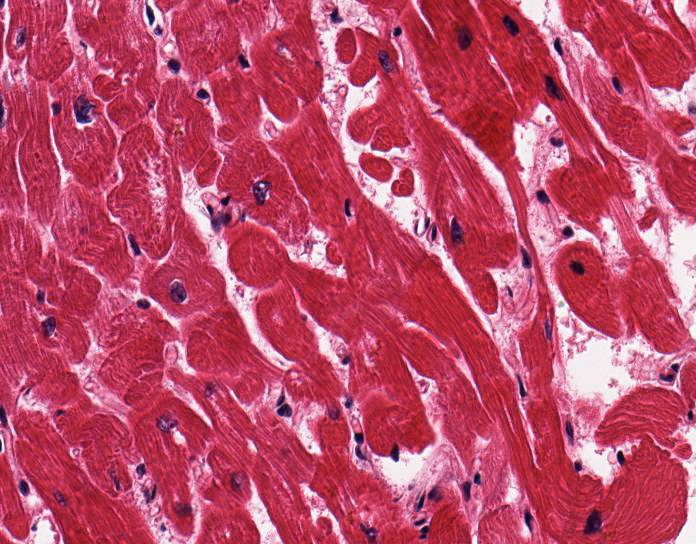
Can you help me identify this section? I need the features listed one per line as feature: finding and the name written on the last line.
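Orientation: most muscle fibres run obliquely, upper left toward lower right
Branching: several fibres branch, joining neighbouring fibres
Muscle cell nuclei: oval, central within the fibres
Between fibres: small, dark, elongated nuclei in narrow spaces
Name: left ventricle of the heart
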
